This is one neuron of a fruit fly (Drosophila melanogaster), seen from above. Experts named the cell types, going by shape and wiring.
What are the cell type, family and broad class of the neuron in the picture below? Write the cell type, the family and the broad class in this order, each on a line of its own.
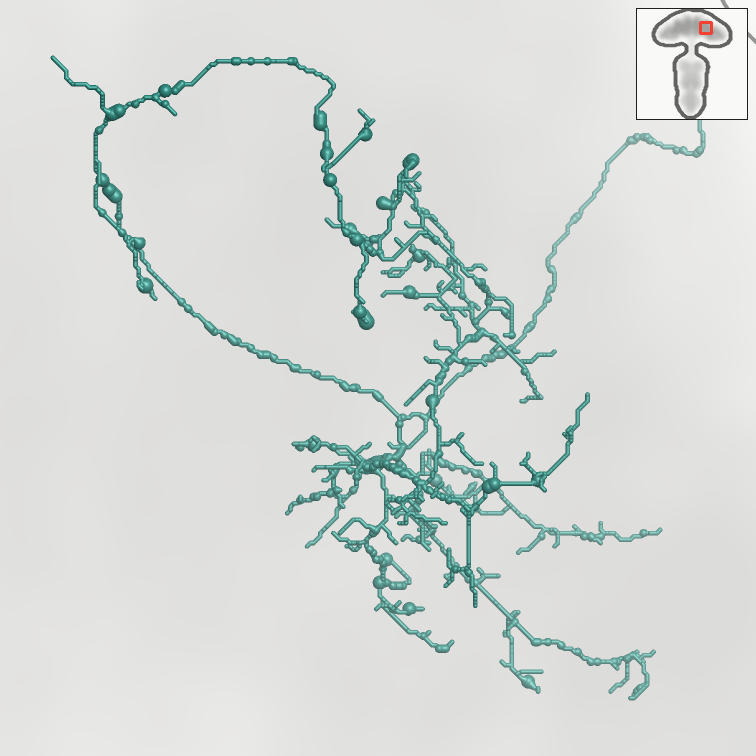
CB2714
hemilineage LHa1
central-brain intrinsic neuron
